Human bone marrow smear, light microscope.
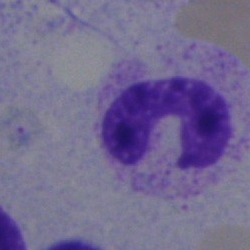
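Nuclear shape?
Horseshoe, open side facing down; one continuous thick band, not split into lobes by thin strands.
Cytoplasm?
Pale lilac, not blue, with fine purple granules scattered through it.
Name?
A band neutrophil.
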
